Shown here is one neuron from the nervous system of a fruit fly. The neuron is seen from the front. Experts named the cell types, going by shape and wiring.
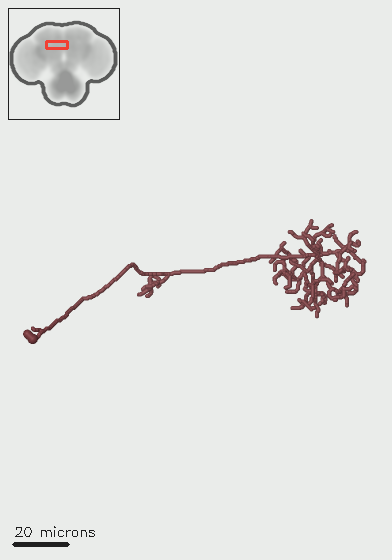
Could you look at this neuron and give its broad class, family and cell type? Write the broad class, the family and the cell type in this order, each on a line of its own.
central-brain intrinsic neuron
hemilineage EBa1
ER3m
